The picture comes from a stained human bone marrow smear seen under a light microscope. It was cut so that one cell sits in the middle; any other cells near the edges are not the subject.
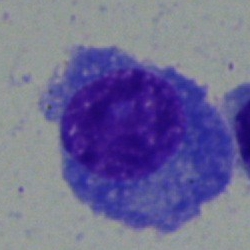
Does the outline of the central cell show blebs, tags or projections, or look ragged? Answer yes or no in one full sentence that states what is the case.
Yes, there is a ragged or frayed outline, or there are projections, blebs or tags, on this cell.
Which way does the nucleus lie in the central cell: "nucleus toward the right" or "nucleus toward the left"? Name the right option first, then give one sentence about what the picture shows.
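Nucleus toward the left. The nucleus lies toward the upper left of the cell, with more cytoplasm below and to the right.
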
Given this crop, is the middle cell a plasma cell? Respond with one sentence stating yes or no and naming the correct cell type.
Yes, the cell at the middle of the frame is a plasma cell.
